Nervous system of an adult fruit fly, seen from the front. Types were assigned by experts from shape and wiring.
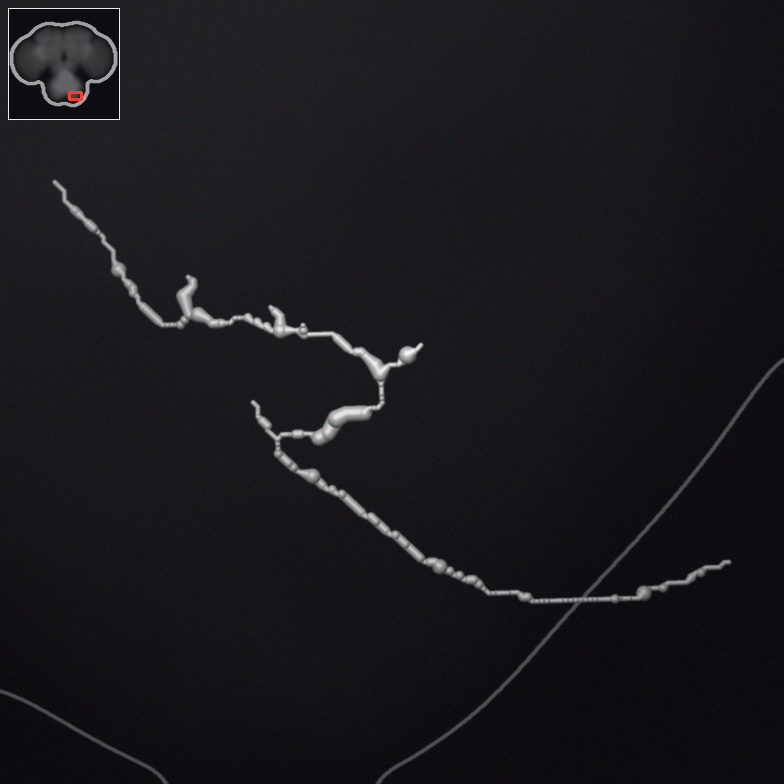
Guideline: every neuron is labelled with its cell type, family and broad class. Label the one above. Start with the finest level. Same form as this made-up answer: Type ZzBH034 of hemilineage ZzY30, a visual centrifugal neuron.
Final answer: Type SNta40 of class mechanosensory tactile, a sensory neuron entering the nerve cord.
